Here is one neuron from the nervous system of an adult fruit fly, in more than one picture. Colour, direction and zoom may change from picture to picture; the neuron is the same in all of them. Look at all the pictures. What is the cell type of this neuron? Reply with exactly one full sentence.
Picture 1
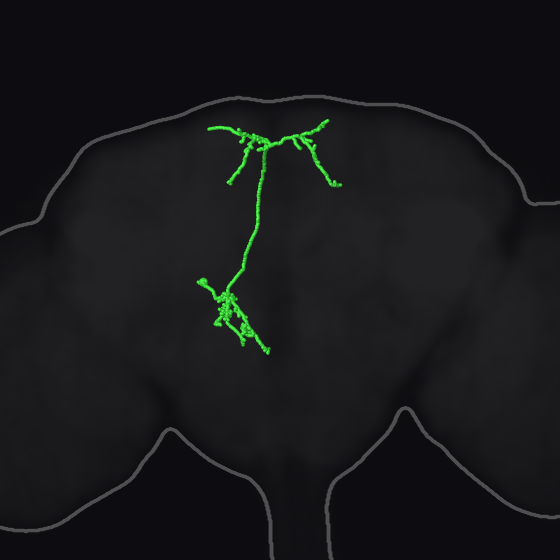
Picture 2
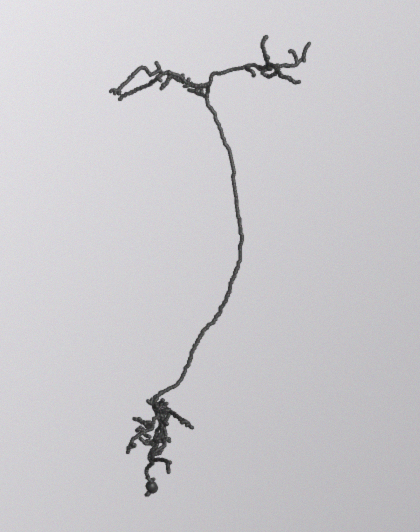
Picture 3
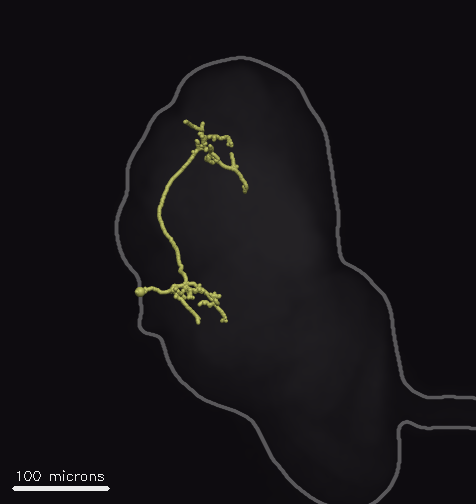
The single neuron here is of type SMP732.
